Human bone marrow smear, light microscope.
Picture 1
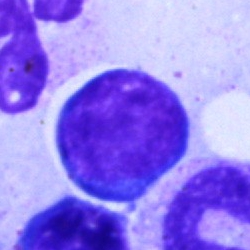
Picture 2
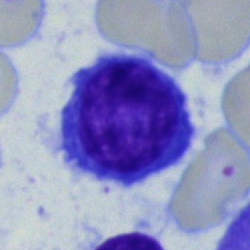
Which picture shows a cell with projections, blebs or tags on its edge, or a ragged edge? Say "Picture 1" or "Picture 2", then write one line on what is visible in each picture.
Picture 2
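What picture 1 shows: The cell has a round, smooth outline.
What picture 2 shows: The cell is roughly round with a slightly ragged edge on its left side.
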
